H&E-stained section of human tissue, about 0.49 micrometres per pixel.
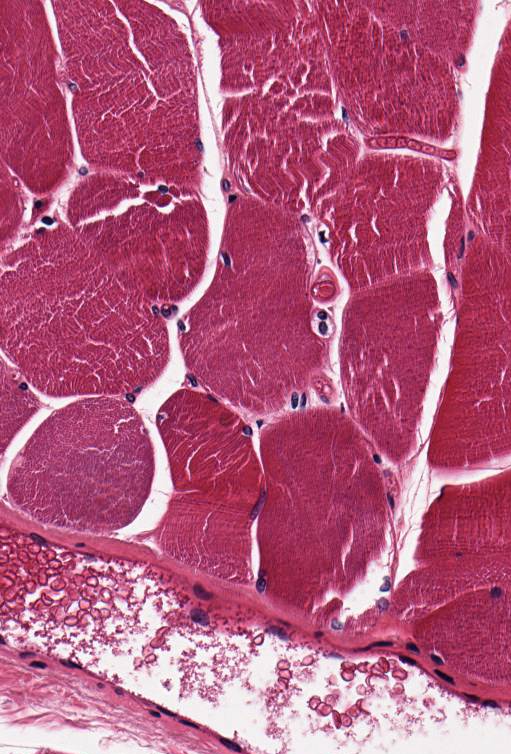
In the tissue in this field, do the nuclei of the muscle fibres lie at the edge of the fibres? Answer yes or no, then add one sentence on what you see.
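Yes. Small dark oval nuclei sit at the edges of the fibres, with none in the fibre centres.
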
